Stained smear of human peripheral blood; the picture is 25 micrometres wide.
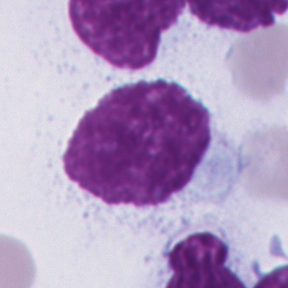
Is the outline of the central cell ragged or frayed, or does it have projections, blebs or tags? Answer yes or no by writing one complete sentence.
Yes, a rough outline, ragged or with projections, blebs or tags, belongs to this cell.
